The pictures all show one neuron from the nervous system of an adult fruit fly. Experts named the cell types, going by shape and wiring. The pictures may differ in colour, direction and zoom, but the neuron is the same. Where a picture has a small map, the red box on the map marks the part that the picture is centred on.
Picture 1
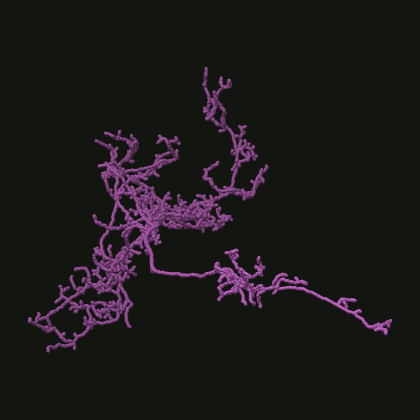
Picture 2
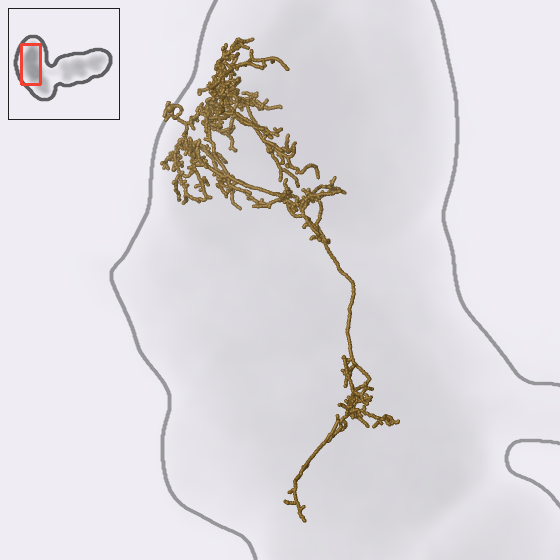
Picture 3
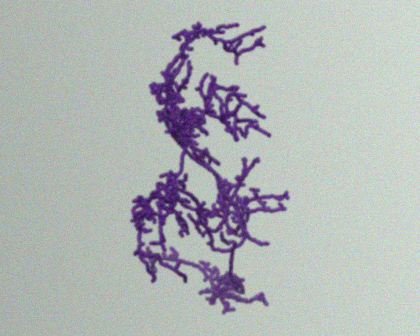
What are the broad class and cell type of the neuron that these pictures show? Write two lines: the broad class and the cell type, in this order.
central-brain intrinsic neuron
CL093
